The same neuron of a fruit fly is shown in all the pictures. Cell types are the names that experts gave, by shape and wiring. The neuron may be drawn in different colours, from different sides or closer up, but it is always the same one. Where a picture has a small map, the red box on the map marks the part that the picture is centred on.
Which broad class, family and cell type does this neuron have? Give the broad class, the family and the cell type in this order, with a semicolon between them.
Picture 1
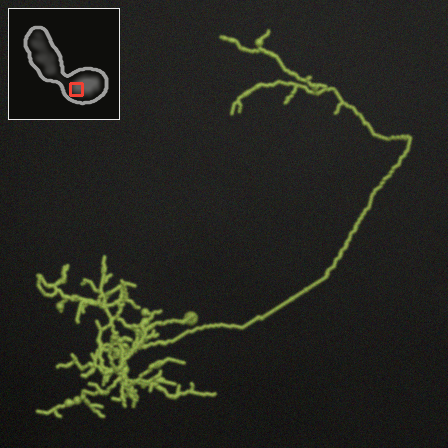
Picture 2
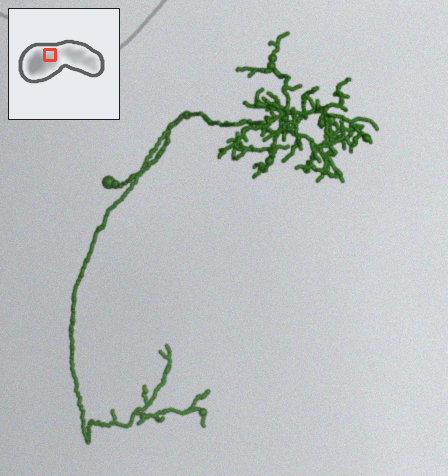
optic-lobe intrinsic neuron; MeLo; MeLo3a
